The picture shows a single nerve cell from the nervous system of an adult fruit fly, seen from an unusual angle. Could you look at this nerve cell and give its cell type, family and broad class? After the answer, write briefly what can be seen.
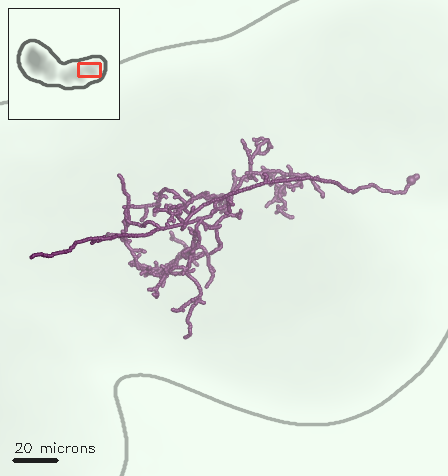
It is of cell type IN21A039. Its family is hemilineage 21A. It is a nerve-cord intrinsic neuron. The cell body can be seen on the right of the picture. From left to right in the picture it spans about 180 microns. Dozens of branch ends can be seen.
